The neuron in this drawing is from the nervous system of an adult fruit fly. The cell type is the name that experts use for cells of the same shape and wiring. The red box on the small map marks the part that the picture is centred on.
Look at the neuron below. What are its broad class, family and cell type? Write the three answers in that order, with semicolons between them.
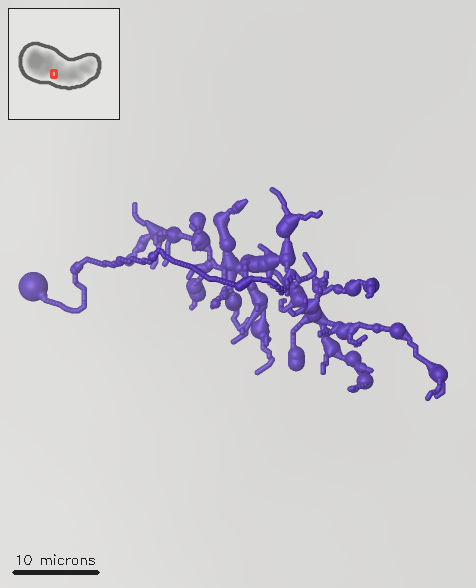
optic-lobe intrinsic neuron; Dm; Dm15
